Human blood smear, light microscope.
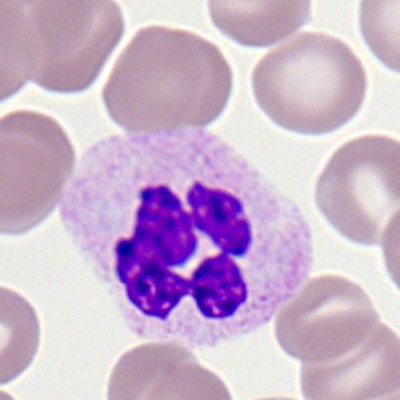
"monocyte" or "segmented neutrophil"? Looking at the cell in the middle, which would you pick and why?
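It is a segmented neutrophil. Its nucleus is divided into four separate lobes.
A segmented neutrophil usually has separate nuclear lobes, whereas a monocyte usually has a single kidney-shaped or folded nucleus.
The wide rim of cytoplasm is pale pinkish-lilac, with fine, evenly scattered granules.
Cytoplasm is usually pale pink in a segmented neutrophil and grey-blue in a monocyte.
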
